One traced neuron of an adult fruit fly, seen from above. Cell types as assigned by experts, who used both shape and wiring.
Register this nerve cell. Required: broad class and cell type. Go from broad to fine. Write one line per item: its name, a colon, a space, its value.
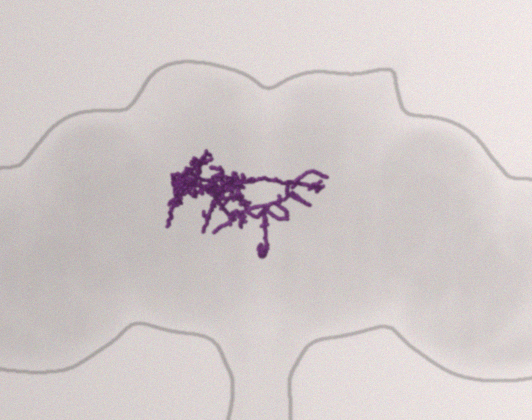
broad class: central-brain intrinsic neuron
cell type: GNG241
